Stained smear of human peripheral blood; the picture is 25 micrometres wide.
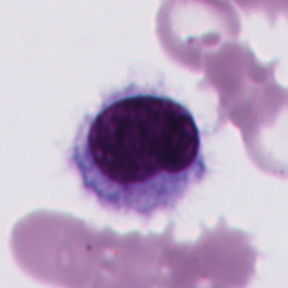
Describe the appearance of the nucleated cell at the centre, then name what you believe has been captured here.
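Fine hair-like projections fringe the whole cell border. Shallow notch on lower right side of nucleus. Nucleoli not visible. Cytoplasm pale blue-grey. Name: hairy cell.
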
